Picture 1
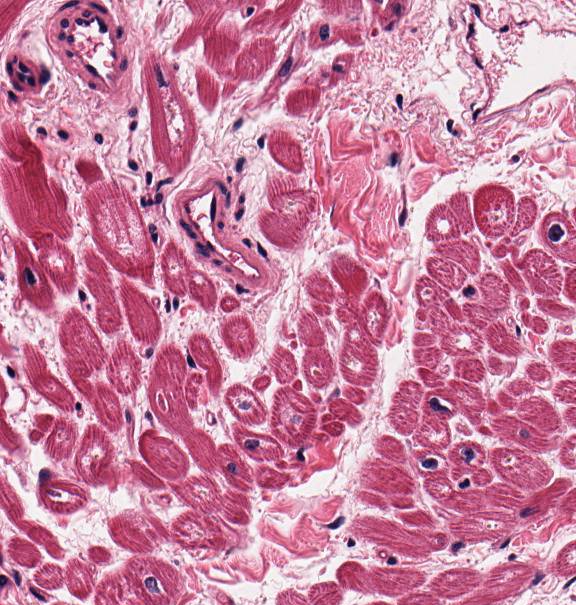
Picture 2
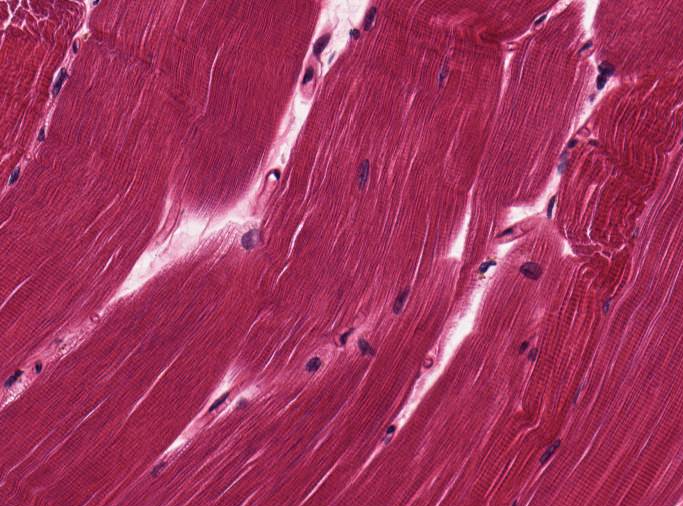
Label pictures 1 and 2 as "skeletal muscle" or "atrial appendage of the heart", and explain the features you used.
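Answer: picture 1 is atrial appendage of the heart, and picture 2 is skeletal muscle. In picture 1, eosinophilic striated fibres fill most of the field, cut mostly in cross-section at lower right and longitudinally or obliquely on the left, and many show a pale clear zone around a central nucleus. In picture 2 the dark purple, elongated or oval nuclei lie mostly at the fibre edges or along the pale gaps between fibres, their long axes running with the fibres.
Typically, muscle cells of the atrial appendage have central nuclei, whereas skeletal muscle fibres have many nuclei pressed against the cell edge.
Between the bundles, picture 1 has loose, pale connective tissue, most abundant in the upper field, while picture 2 has only narrow pale clefts with scant wispy connective tissue.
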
